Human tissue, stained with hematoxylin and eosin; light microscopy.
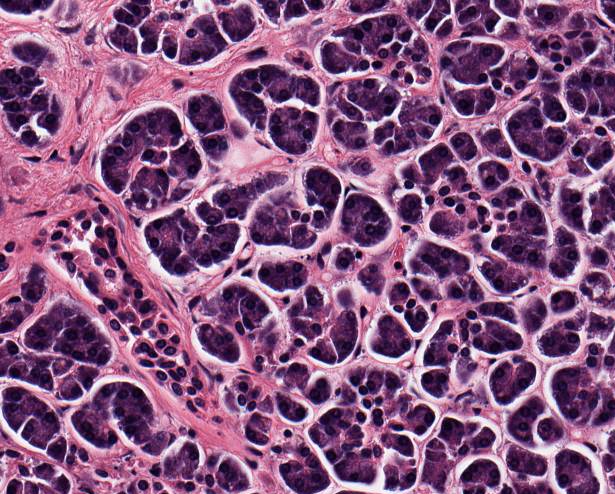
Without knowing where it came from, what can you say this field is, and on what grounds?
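Exocrine pancreas, for the following reasons. First, the field is filled with rounded clusters of cells, mostly solid and without large open lumens, separated by thin pink fibrous strands.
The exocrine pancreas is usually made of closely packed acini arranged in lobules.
Second, the cells have deep purple, strongly basophilic cytoplasm, and their nuclei are small, round and dark.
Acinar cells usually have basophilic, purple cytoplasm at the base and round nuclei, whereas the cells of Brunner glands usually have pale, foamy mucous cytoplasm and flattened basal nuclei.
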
